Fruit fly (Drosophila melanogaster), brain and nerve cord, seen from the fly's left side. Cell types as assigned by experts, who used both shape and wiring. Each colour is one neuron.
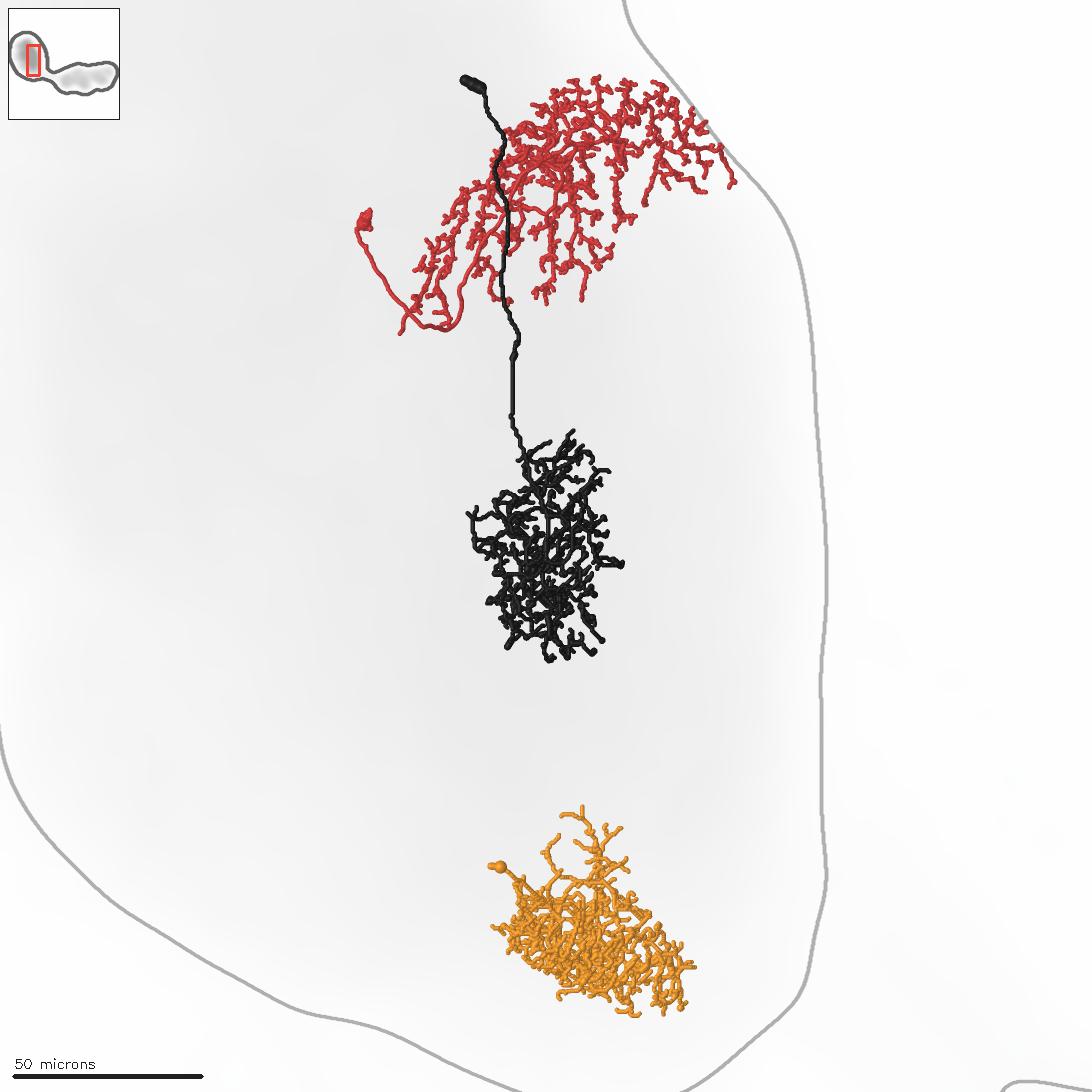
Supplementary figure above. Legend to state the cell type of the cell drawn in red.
Pm6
